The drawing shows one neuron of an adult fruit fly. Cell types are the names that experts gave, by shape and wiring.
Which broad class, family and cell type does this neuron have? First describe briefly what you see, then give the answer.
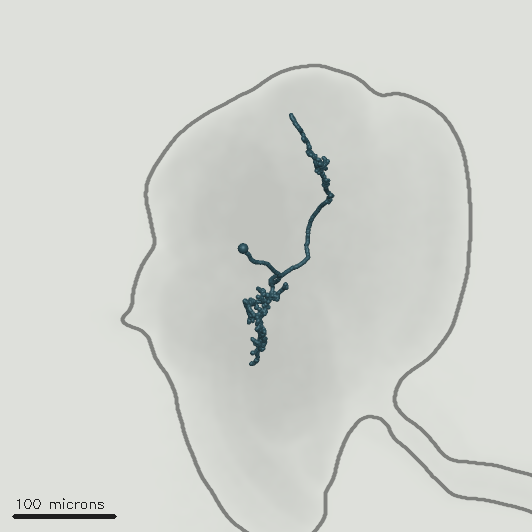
The cell body is in the middle of the picture. From top to bottom in the picture it spans about 250 microns. This is a central-brain intrinsic neuron. The family is hemilineage VESa2. It is of cell type AVLP463.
